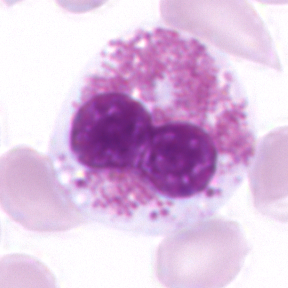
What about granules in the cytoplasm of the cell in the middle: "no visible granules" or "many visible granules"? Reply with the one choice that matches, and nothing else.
Many visible granules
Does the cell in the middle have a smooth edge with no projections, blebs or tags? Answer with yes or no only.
Yes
